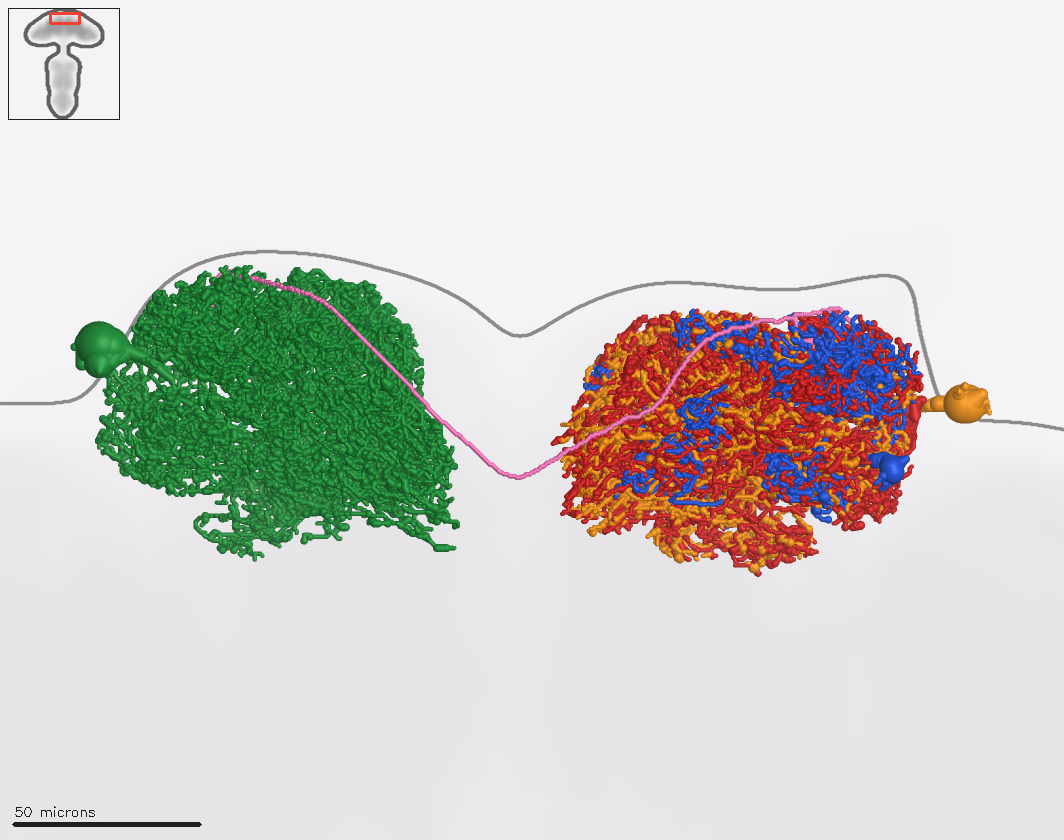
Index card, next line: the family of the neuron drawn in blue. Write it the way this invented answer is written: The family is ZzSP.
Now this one: The family is hemilineage ALl1_dorsal.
